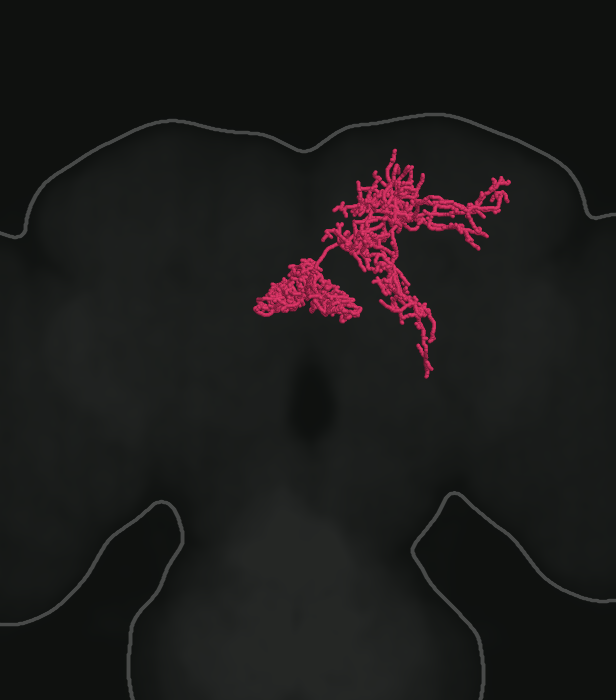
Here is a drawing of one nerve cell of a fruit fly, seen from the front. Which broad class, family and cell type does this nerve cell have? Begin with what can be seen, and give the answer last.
As drawn here it is about as wide as it is tall. Its broad class is central-brain intrinsic neuron. Its family is hemilineage DM4_dorsal. The cell type is FB1G.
